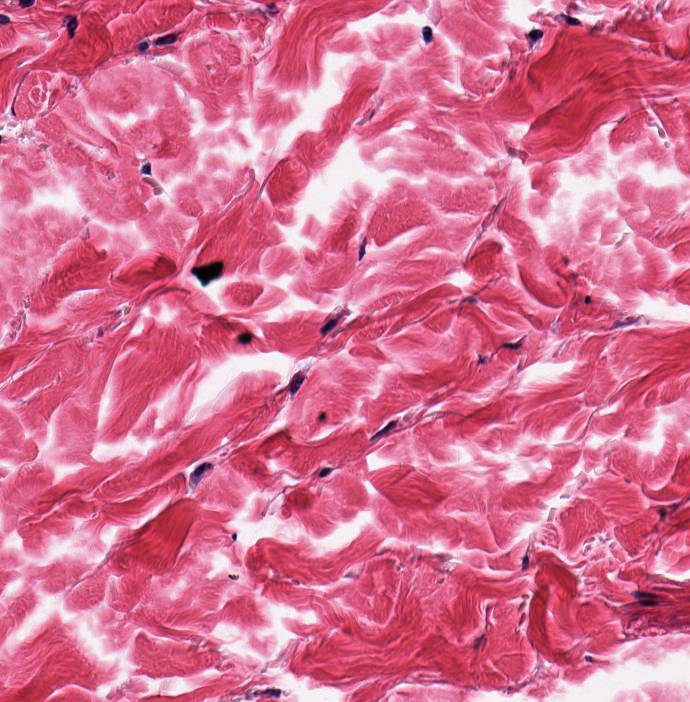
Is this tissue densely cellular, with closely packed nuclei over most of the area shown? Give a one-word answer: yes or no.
No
